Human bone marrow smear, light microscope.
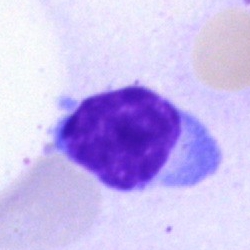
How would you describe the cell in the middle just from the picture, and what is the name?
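A single unlobed nucleus with a slightly irregular outline fills most of the cell. Cytoplasm lies mainly on the right side of the nucleus. Small blue blebs project from the upper left edge of the cell. This is a lymphocyte.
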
